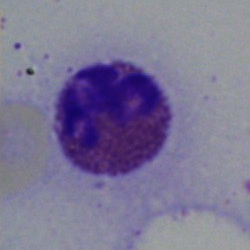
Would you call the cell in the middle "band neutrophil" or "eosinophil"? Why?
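It's an eosinophil, not a band neutrophil. Look at the granules: reddish-pink ones fill the cytoplasm.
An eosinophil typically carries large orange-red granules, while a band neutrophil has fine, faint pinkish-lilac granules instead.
Otherwise the outline is round and smooth, the chromatin is dense and darkly stained, and there are no vacuoles.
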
